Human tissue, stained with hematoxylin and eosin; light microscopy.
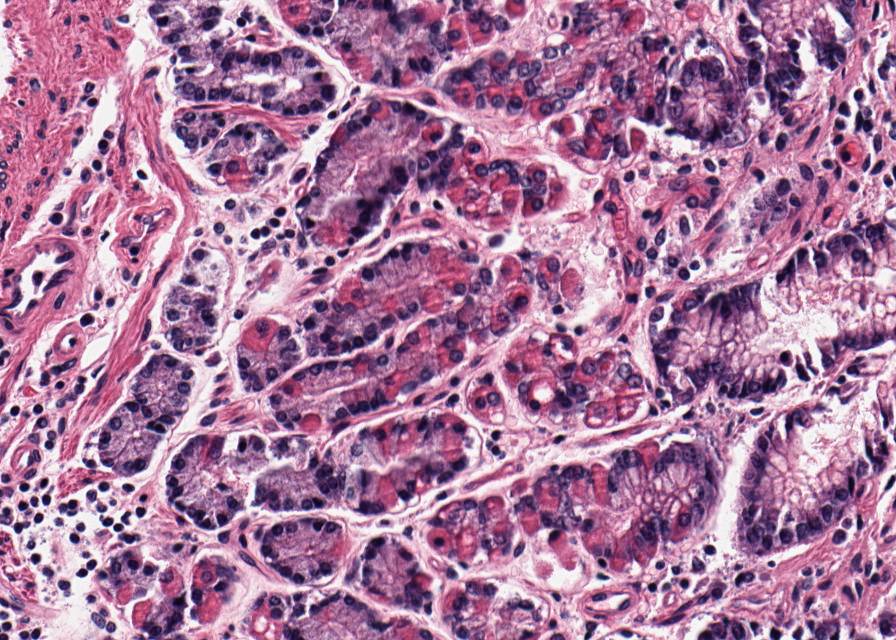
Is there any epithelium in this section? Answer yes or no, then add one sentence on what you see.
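Yes. Much of the gland lining is made of chief cells with purple, granular cytoplasm and basal nuclei.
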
